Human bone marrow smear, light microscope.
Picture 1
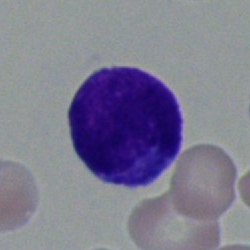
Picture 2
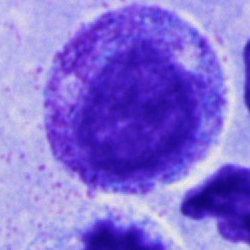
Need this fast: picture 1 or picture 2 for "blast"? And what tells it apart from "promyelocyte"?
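Let me sort these out: picture 1 is the blast, picture 2 the promyelocyte. Both outlines are round and smooth, though the promyelocyte is edged by a pale halo. In the blast, the cytoplasm is only a very thin rim, seen mainly at the lower right edge, and I find no granules in it and no nucleoli in the nucleus. The promyelocyte's nucleus sits slightly off-centre toward the lower right, which leaves a wider rim of cytoplasm at the upper left, pale blue between the granules.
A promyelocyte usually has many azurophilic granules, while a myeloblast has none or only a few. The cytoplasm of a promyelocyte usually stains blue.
Its chromatin is deep purple and fairly dense, with only a few paler patches. Around the blast, red cells lie close to the lower right without overlapping it; around the promyelocyte, dark purple irregular masses of other cells lie just outside the lower right and bottom edges without touching it, and loose purple granules are scattered to the left and below.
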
